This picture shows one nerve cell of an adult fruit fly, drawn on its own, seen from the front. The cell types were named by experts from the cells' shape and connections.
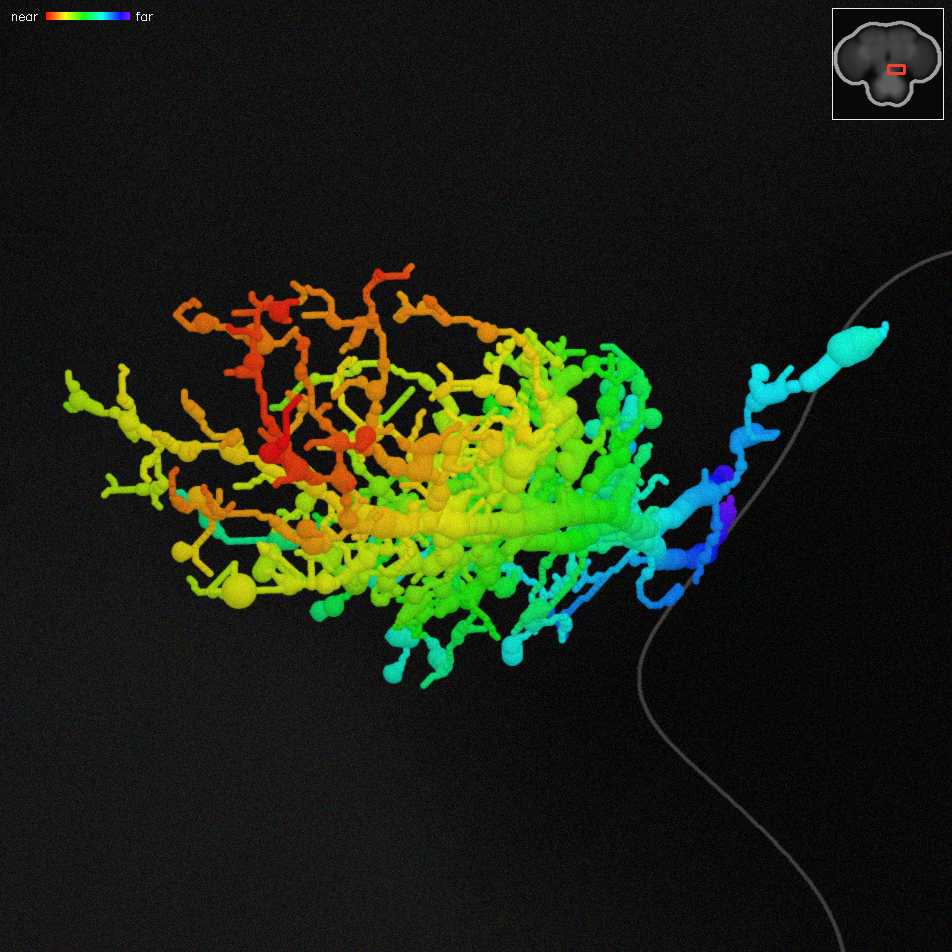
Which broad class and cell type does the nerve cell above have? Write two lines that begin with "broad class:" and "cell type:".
broad class: central-brain intrinsic neuron
cell type: GNG177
